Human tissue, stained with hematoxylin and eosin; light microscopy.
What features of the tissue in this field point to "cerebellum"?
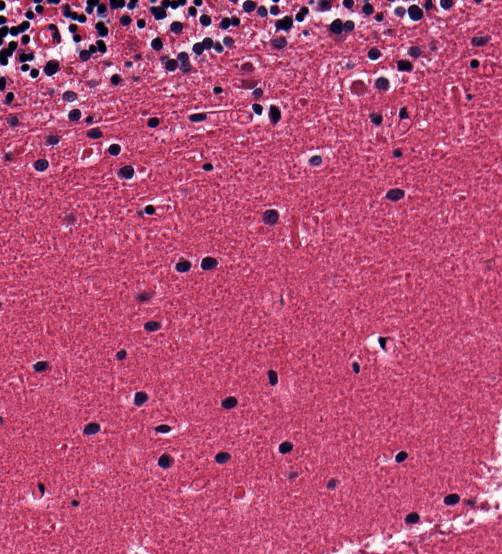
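The tissue in this field is cerebellum. A dense band of closely packed small, round, dark nuclei runs along the top edge, and the rest of the field holds few cells. Most of the field consists of a pink matrix, finely granular to fibrillar, with no collagen bundles. Many of the scattered nuclei sit in small clear halos that separate them from the matrix around them. No epithelium or glands are present anywhere in the field.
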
